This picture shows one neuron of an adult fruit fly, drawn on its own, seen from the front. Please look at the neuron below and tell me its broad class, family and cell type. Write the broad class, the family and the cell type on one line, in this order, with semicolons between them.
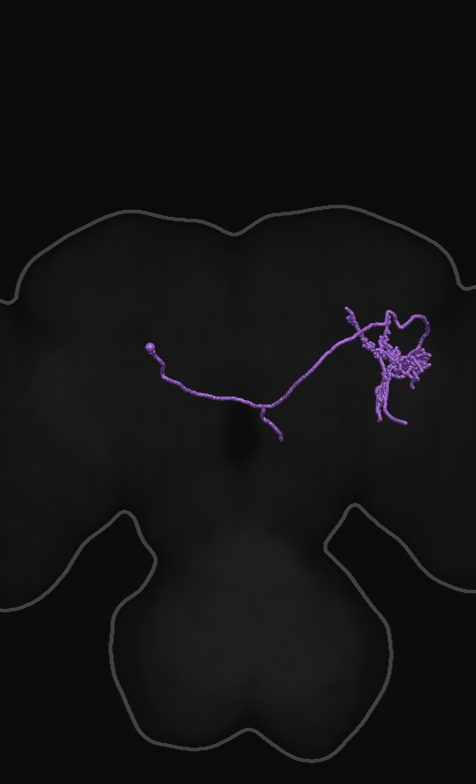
central-brain intrinsic neuron; LoVC; LoVC23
